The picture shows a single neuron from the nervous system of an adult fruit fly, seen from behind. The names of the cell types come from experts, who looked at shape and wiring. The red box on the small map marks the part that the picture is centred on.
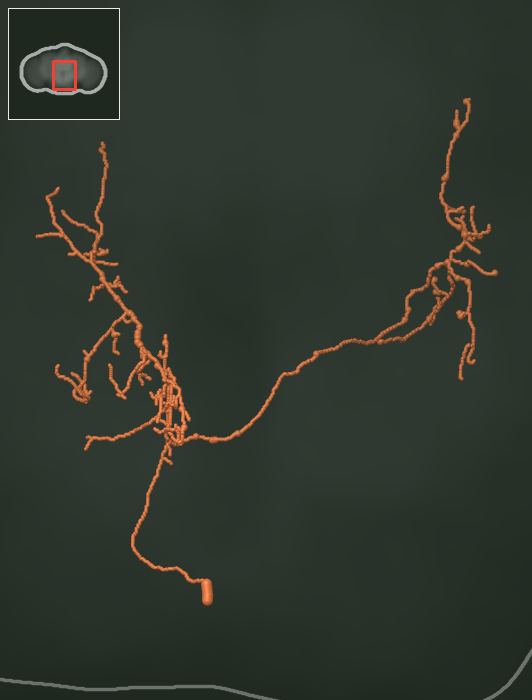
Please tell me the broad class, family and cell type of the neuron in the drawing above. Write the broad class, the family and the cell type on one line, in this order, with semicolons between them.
central-brain intrinsic neuron; hemilineage LB3; PS337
